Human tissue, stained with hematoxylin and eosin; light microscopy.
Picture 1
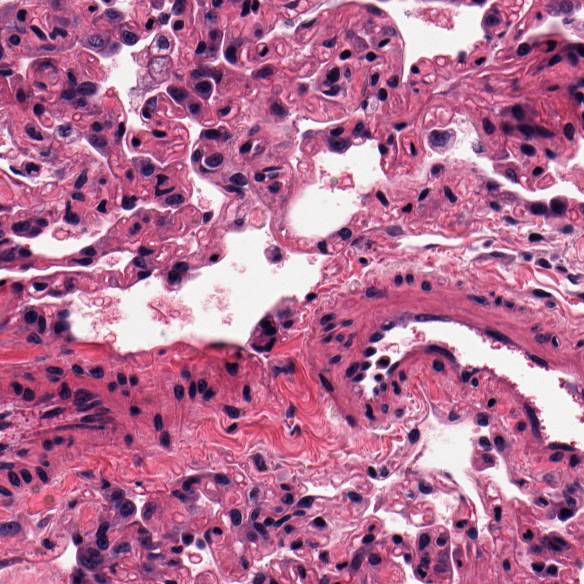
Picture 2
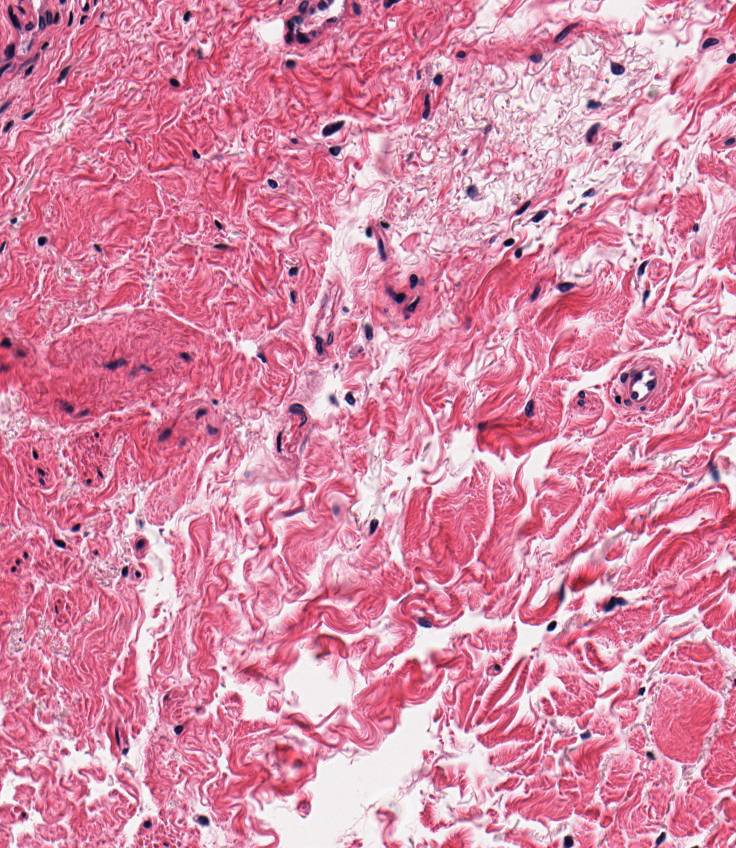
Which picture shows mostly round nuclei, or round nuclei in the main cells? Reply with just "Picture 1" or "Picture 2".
Picture 1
